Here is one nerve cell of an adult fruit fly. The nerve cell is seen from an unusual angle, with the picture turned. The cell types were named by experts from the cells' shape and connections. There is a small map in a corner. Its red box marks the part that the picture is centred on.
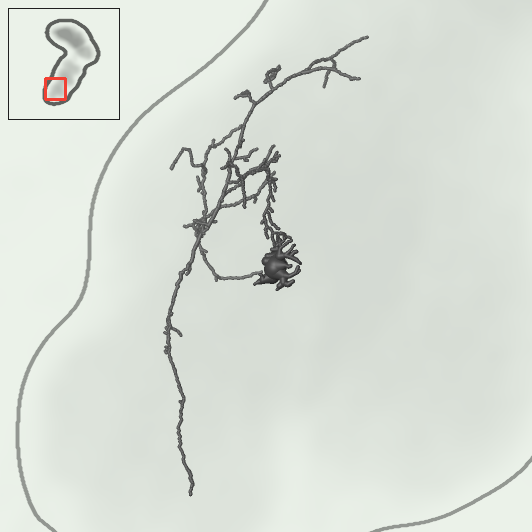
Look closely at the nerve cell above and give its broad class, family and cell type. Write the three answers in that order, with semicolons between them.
motor neuron of the nerve cord; hemilineage 19A; Tr extensor MN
